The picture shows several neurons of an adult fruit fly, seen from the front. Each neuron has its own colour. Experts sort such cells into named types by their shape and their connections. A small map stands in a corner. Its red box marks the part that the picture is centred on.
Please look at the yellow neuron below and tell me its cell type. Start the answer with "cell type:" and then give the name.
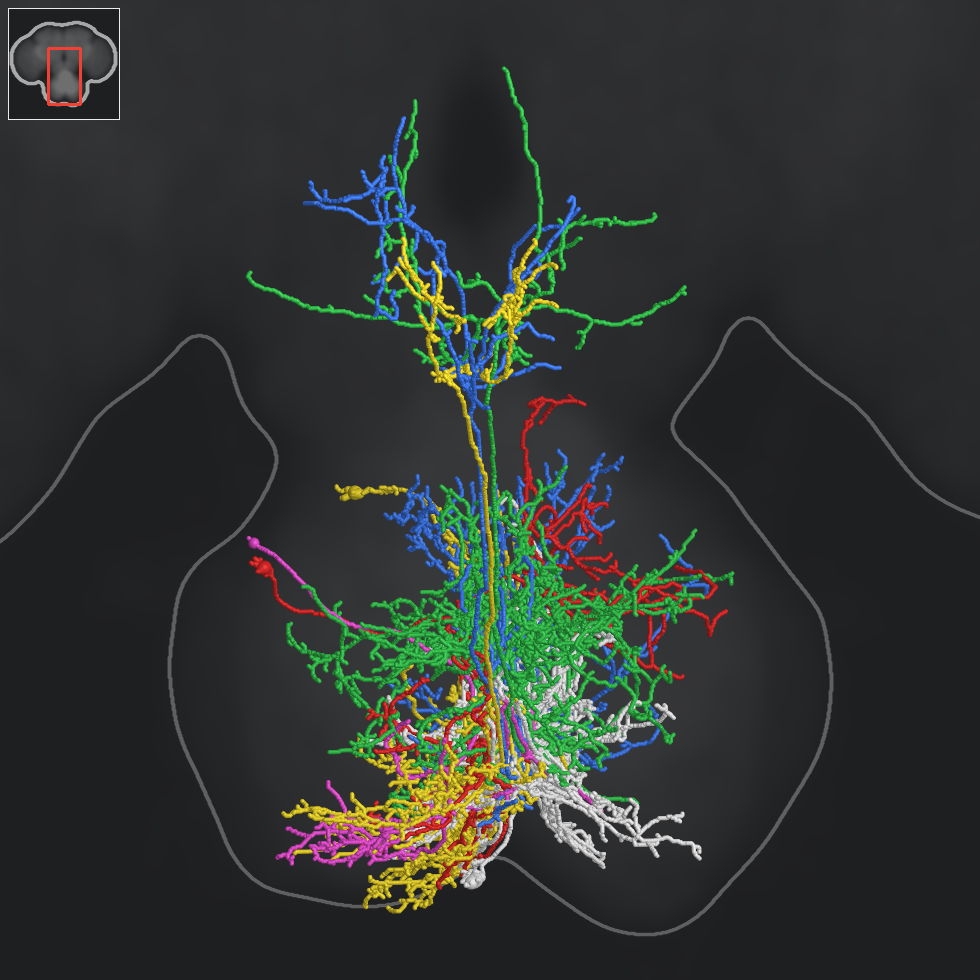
cell type: AN17A009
